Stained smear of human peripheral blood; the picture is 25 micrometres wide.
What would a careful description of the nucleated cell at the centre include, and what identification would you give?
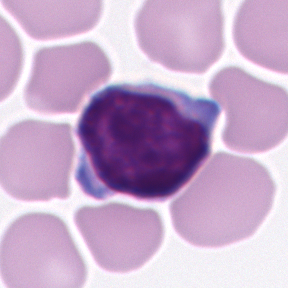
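Cytoplasm pale blue, most visible at the upper right and lower left of the nucleus. No granules or vacuoles seen in the cytoplasm. Typical lymphocyte.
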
